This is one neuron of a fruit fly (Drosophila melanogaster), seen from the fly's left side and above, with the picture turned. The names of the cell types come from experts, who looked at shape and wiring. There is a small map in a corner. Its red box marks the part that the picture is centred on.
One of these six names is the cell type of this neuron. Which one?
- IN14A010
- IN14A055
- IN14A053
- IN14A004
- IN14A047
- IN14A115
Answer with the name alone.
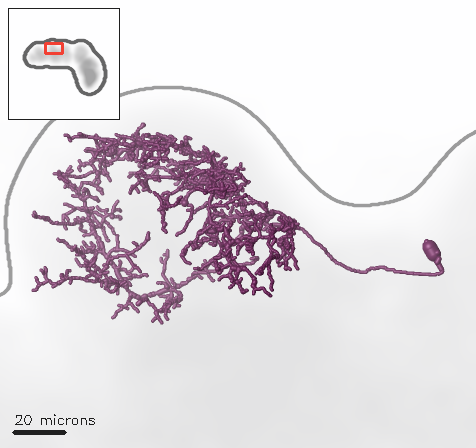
IN14A010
